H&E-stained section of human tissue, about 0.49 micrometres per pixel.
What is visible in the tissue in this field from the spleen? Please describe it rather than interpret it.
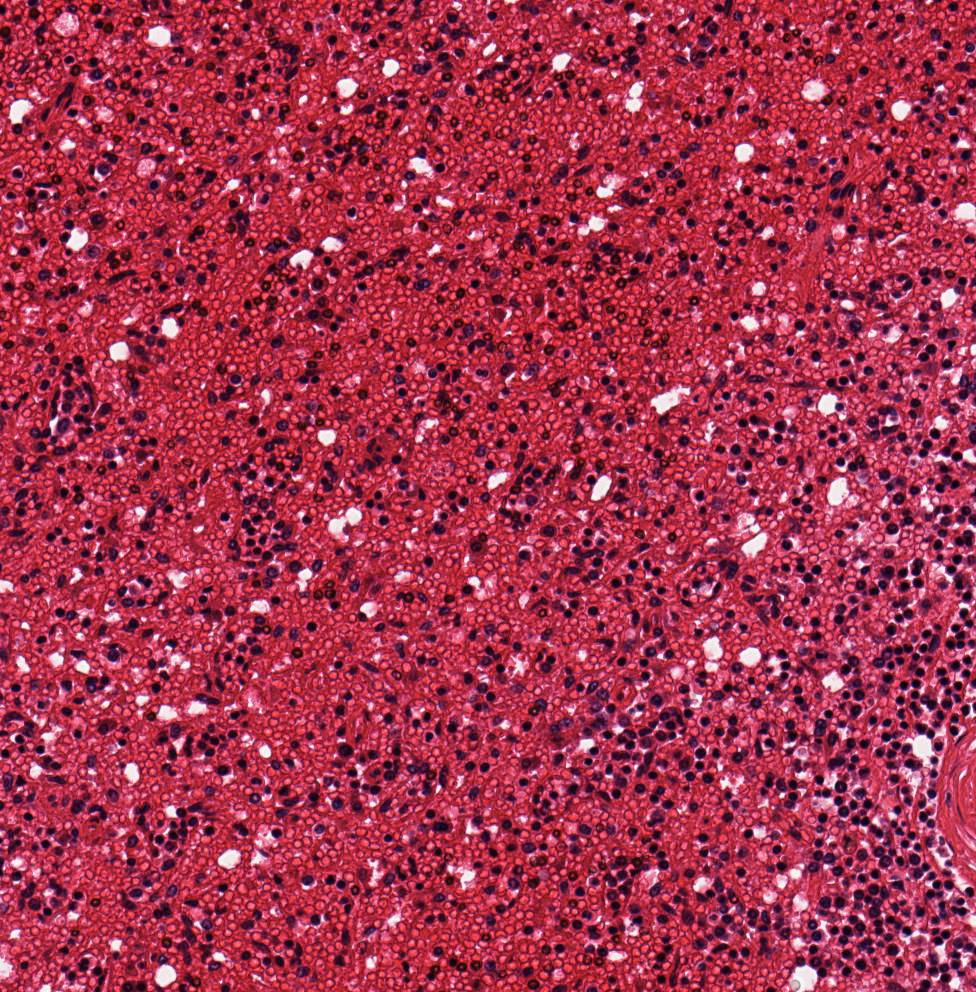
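Red blood cells, closely packed, occupy almost the whole field. Scattered among them throughout are lymphocytes, with small, round, dense, dark-staining nuclei and very scant surrounding cytoplasm. At the right edge, in the lower part of the field, a vessel with a concentric pink wall is cut.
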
